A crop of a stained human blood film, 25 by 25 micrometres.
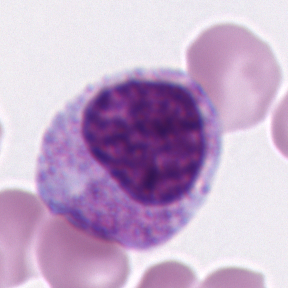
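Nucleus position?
Off-centre, toward the upper right.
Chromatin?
Coarsely clumped, paler gaps between dark patches.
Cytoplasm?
Pale lilac-blue, with fine purple granules throughout.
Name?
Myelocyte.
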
